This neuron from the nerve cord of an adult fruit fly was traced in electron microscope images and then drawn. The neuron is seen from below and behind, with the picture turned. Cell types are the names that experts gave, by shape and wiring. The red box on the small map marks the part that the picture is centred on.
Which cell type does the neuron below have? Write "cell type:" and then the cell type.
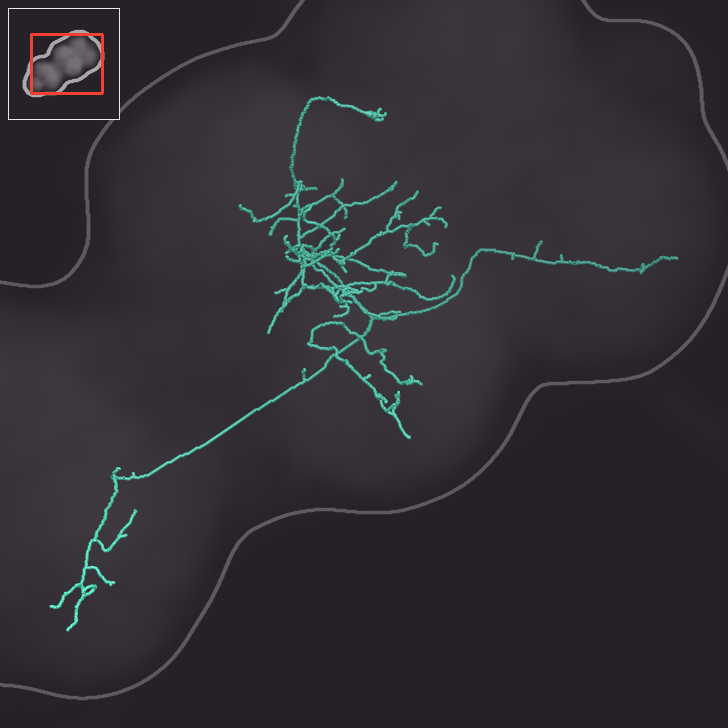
cell type: IN07B065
